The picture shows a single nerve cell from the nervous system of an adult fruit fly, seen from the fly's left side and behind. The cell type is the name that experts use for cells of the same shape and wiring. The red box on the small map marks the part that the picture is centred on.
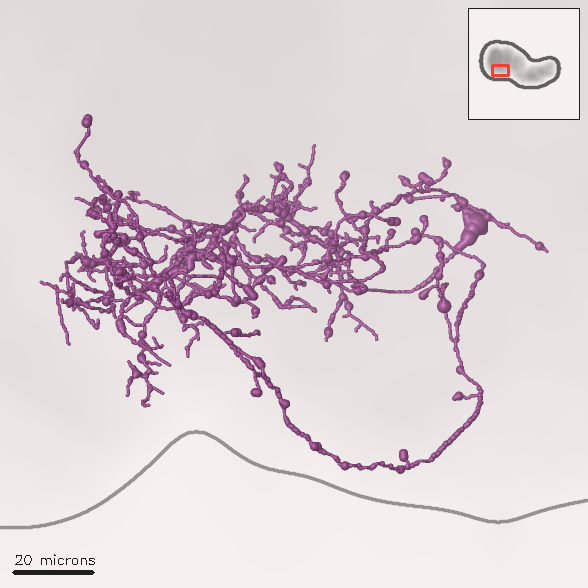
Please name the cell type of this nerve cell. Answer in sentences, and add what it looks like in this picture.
It is of cell type GNG252. This is a central-brain intrinsic neuron. By the scale bar it is about 130 microns wide in this view. In this view it is wider than it is tall.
